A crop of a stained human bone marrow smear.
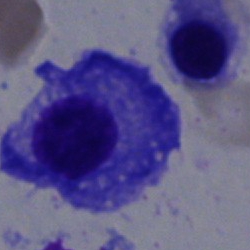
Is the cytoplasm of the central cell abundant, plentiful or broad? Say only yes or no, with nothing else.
Yes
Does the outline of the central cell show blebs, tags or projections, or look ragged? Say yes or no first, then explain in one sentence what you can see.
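Yes. The cell outline is irregular and ragged rather than smoothly round.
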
